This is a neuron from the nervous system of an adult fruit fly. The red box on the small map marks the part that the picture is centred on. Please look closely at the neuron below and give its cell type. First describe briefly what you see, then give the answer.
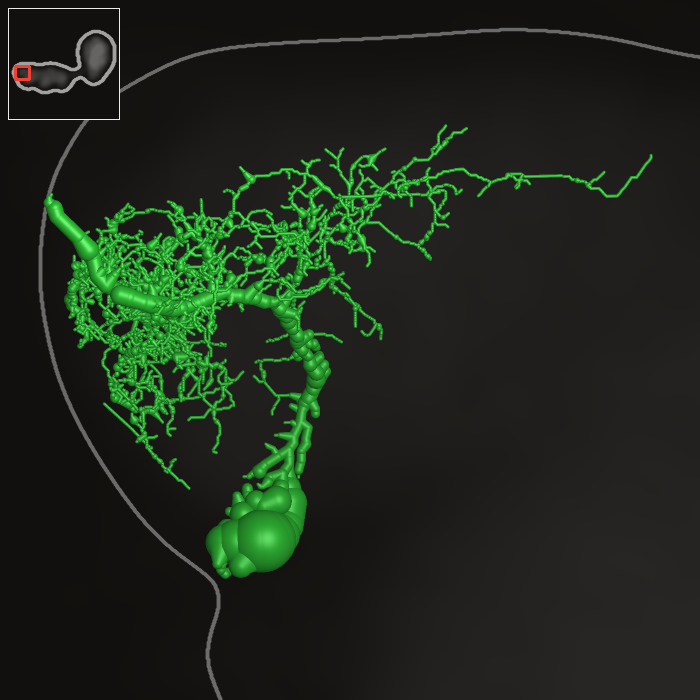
The cell body can be seen at the bottom of the picture. The picture shows more than a hundred branch ends. Its broad class is motor neuron of the nerve cord. The cell type is MNad22.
